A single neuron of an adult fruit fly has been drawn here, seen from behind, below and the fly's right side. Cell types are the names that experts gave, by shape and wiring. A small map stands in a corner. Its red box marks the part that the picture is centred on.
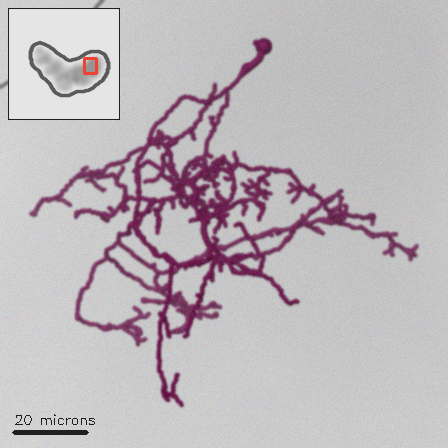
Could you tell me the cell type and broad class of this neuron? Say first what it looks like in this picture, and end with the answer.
The cell body is at the top of the picture. From left to right in the picture it spans about 110 microns. Dozens of branch ends can be seen. The cell type is CB3676. It is a central-brain intrinsic neuron.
